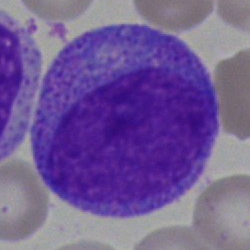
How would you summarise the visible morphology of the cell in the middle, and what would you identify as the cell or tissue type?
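A round, smooth outline encloses this cell. Its nucleus lies toward the lower right, leaving a crescent of cytoplasm at the upper left. Fine purple granules are scattered through that cytoplasm, and no vacuoles are seen. The cell is a promyelocyte.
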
